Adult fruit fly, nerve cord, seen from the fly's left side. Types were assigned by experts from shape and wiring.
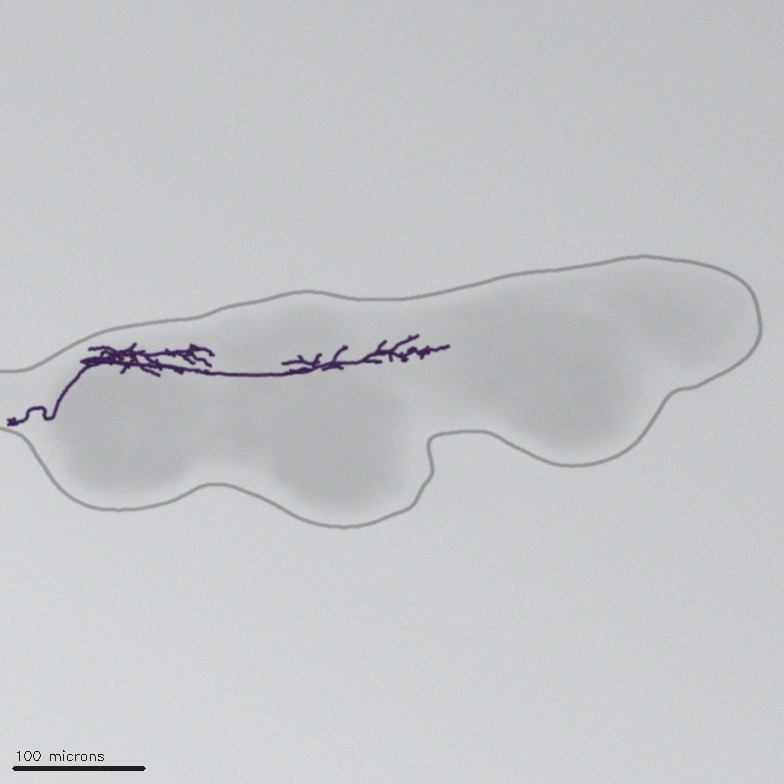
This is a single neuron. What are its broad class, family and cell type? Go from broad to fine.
nerve-cord intrinsic neuron; hemilineage 16B; IN16B046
